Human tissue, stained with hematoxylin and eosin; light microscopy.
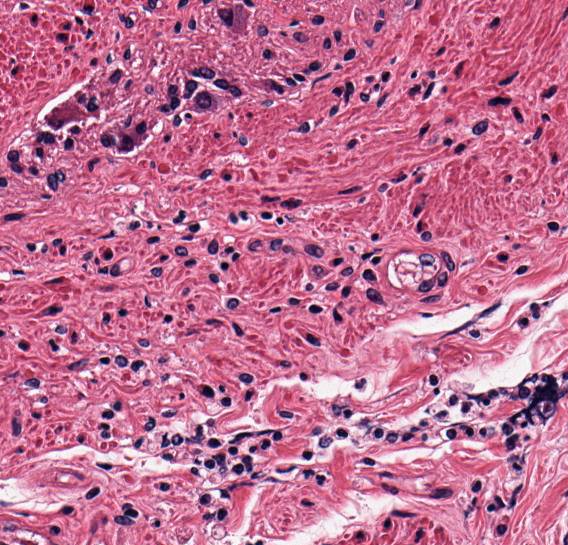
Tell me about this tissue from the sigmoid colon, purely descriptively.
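Pink fibrous stroma throughout, scattered nuclei, no epithelium. Collagen bundles run mostly horizontal to oblique. Small round dark-staining lymphocytes densest in lower field. Right of centre: small round vessel profile, ring of nuclei around pale lumen.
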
